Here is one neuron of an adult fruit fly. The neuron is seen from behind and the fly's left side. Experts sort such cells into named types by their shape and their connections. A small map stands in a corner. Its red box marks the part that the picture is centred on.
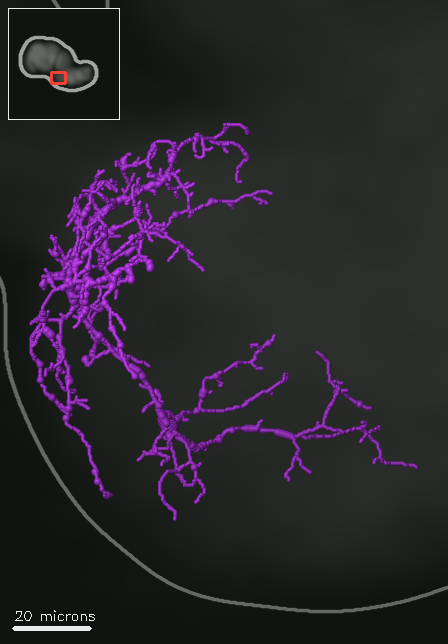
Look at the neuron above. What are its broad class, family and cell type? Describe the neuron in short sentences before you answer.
From top to bottom in the picture it spans about 100 microns. As drawn here it is about as wide as it is tall. It is a nerve-cord intrinsic neuron. The family is hemilineage 13A. It is of cell type IN13A041.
